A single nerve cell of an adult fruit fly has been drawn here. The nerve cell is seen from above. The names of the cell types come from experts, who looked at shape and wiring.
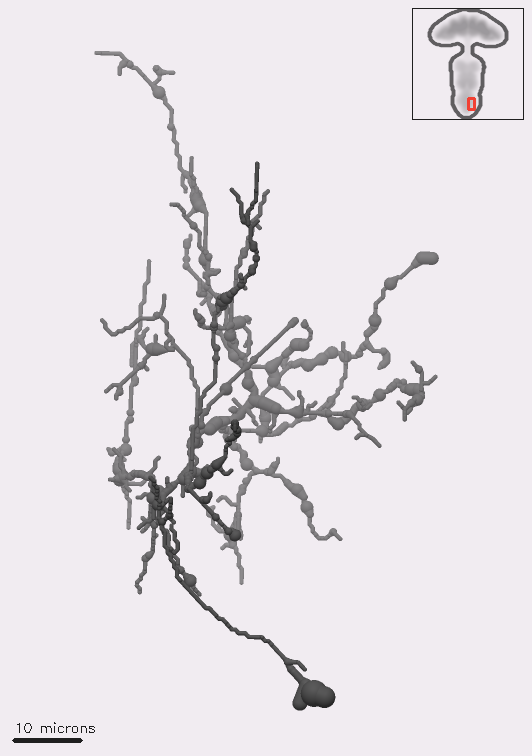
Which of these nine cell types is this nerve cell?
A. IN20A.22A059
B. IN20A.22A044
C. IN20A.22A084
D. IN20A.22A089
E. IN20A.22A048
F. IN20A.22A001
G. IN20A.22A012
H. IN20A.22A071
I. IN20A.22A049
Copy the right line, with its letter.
E. IN20A.22A048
